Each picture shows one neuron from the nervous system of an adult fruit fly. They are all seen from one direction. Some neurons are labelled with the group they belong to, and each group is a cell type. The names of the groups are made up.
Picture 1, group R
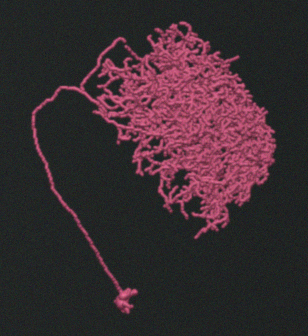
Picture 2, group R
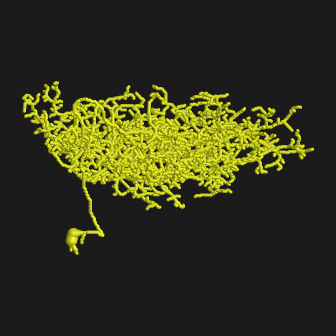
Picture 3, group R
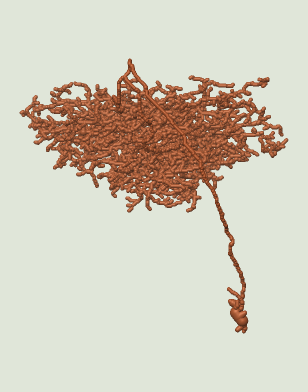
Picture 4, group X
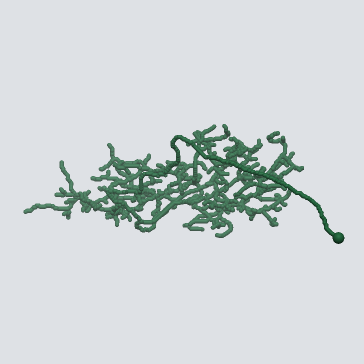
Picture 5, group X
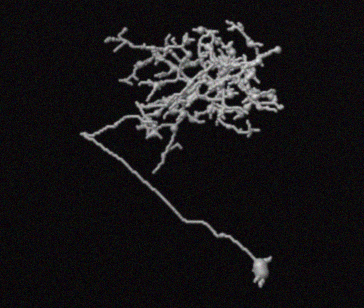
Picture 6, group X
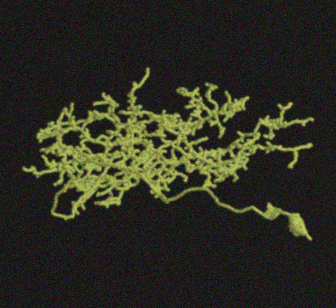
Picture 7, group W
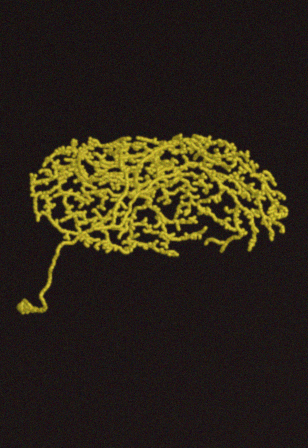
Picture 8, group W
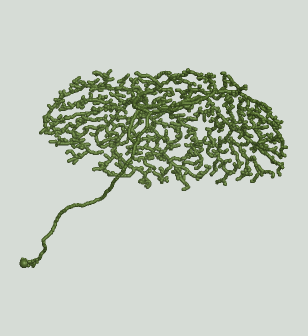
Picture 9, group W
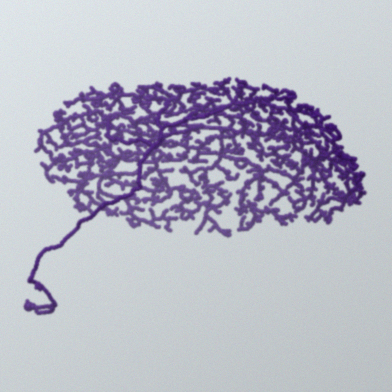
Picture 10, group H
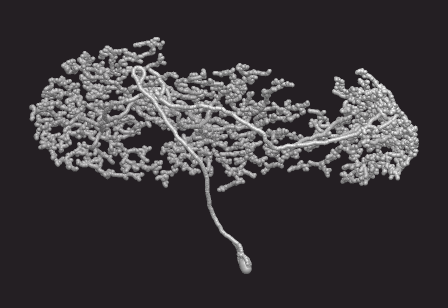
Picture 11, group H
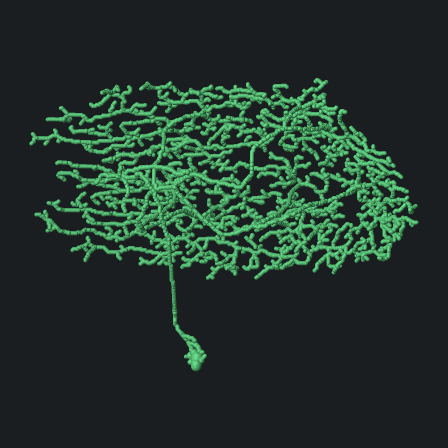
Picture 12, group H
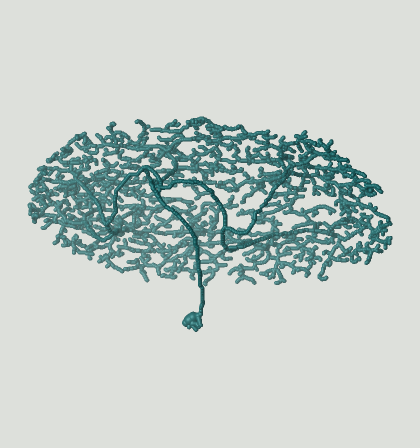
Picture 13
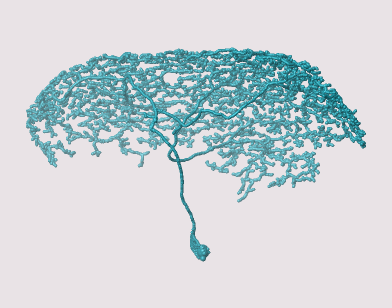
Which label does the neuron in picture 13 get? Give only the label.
group H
